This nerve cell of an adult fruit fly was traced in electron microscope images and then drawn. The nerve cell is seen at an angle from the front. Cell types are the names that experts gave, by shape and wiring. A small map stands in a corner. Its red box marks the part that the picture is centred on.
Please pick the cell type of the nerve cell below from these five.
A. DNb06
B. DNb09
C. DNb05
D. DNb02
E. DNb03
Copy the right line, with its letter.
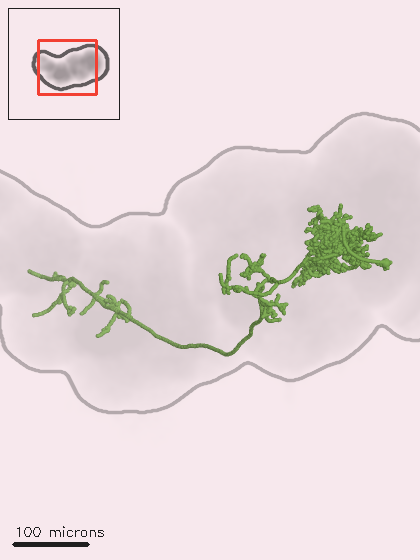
B. DNb09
